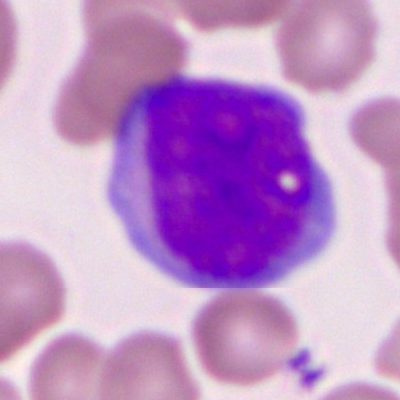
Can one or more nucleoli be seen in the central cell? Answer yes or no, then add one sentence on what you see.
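Yes. Several pale round nucleoli can be seen within the nucleus.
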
